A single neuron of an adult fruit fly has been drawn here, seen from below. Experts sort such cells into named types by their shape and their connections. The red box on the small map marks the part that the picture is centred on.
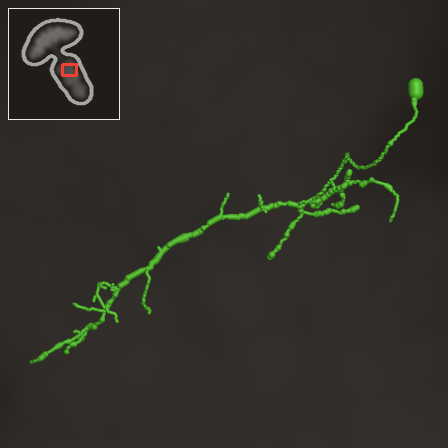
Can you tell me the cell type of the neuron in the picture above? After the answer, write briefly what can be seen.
It is of cell type IN03B081. This is a nerve-cord intrinsic neuron. It lies in the nerve cord. The cell body can be seen at the upper right of the picture.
